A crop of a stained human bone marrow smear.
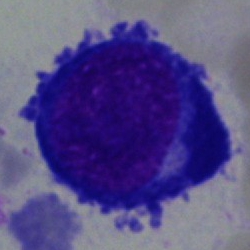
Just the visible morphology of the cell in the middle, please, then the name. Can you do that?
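Small rounded blebs project from surface around much of border; outline roughly round. Pale clear zone in cytoplasm on right side of nucleus. No distinct granules visible in cytoplasm. Proerythroblast.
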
